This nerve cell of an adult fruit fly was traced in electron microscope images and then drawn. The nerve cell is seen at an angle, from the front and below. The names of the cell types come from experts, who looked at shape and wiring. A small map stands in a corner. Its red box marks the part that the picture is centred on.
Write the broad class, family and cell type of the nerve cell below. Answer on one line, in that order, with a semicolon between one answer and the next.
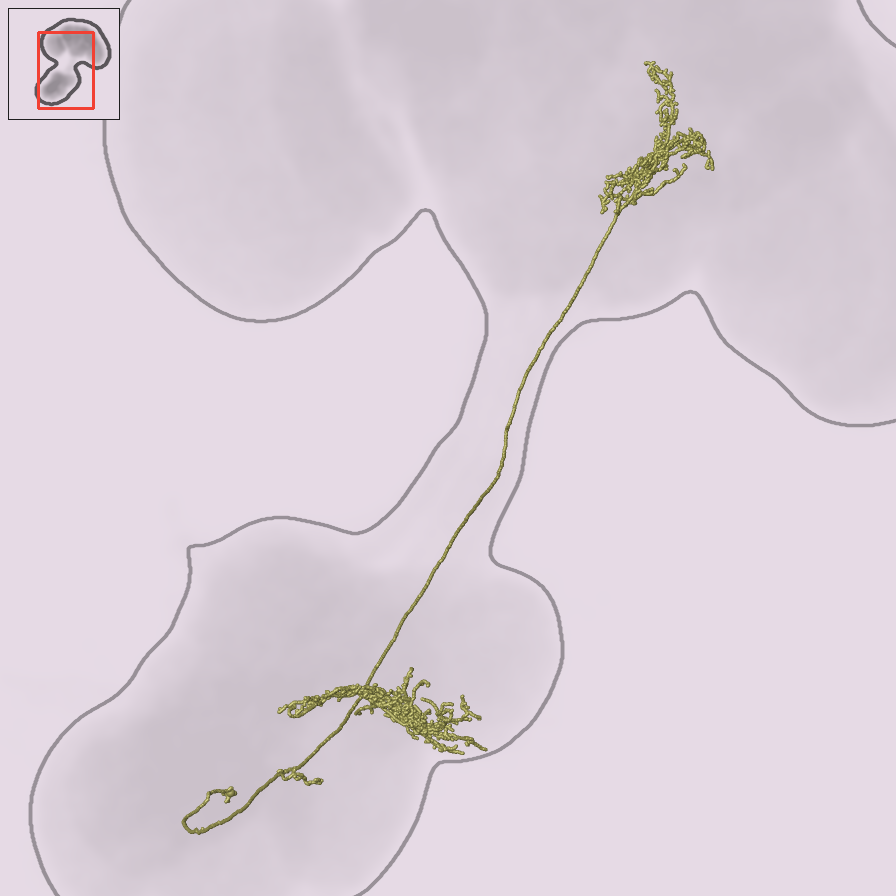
ascending neuron; hemilineage 05B; AN05B035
